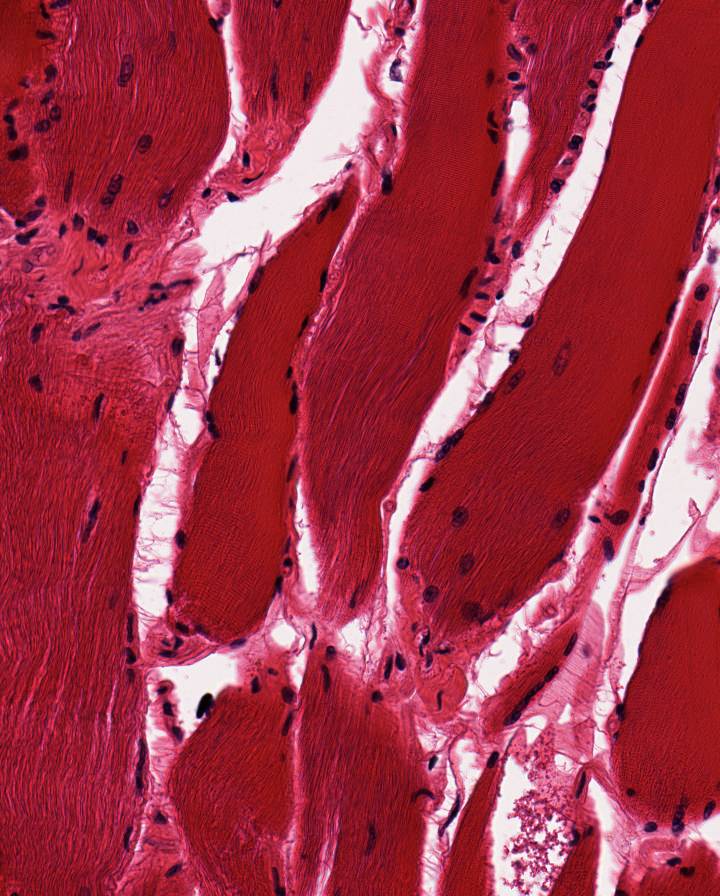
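Skeletal muscle, with most nuclei dark, flattened and at the fibre edges. Thin strands of pale pink loose connective tissue lie between fibres. Near the bottom edge, right of centre, a small cluster of red blood cells sits in a gap between fibres. No fat cells anywhere.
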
